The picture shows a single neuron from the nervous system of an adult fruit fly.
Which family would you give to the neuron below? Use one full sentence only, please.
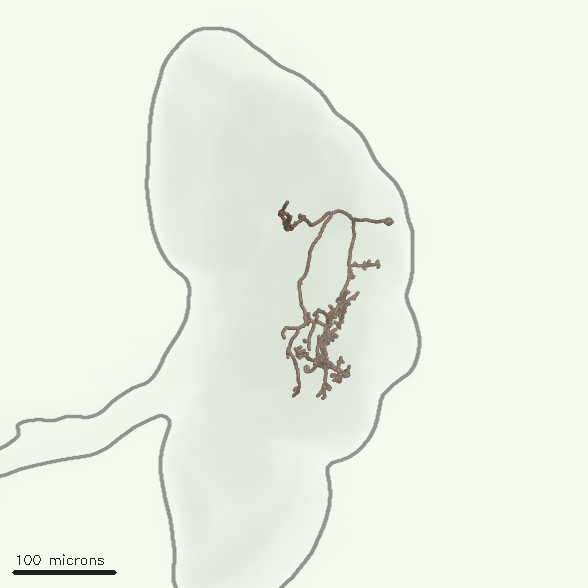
This neuron is a member of family hemilineage SMPad1.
